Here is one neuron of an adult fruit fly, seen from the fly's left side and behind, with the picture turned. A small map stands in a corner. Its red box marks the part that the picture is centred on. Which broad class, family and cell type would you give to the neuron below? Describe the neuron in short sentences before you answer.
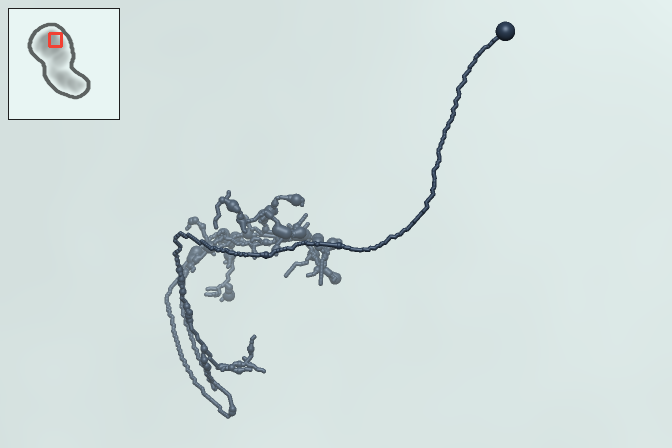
The cell body can be seen at the upper right of the picture. As drawn here it is about as wide as it is tall. This is a central-brain intrinsic neuron. The name of its family is class CX. It is of cell type vDeltaI_b.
